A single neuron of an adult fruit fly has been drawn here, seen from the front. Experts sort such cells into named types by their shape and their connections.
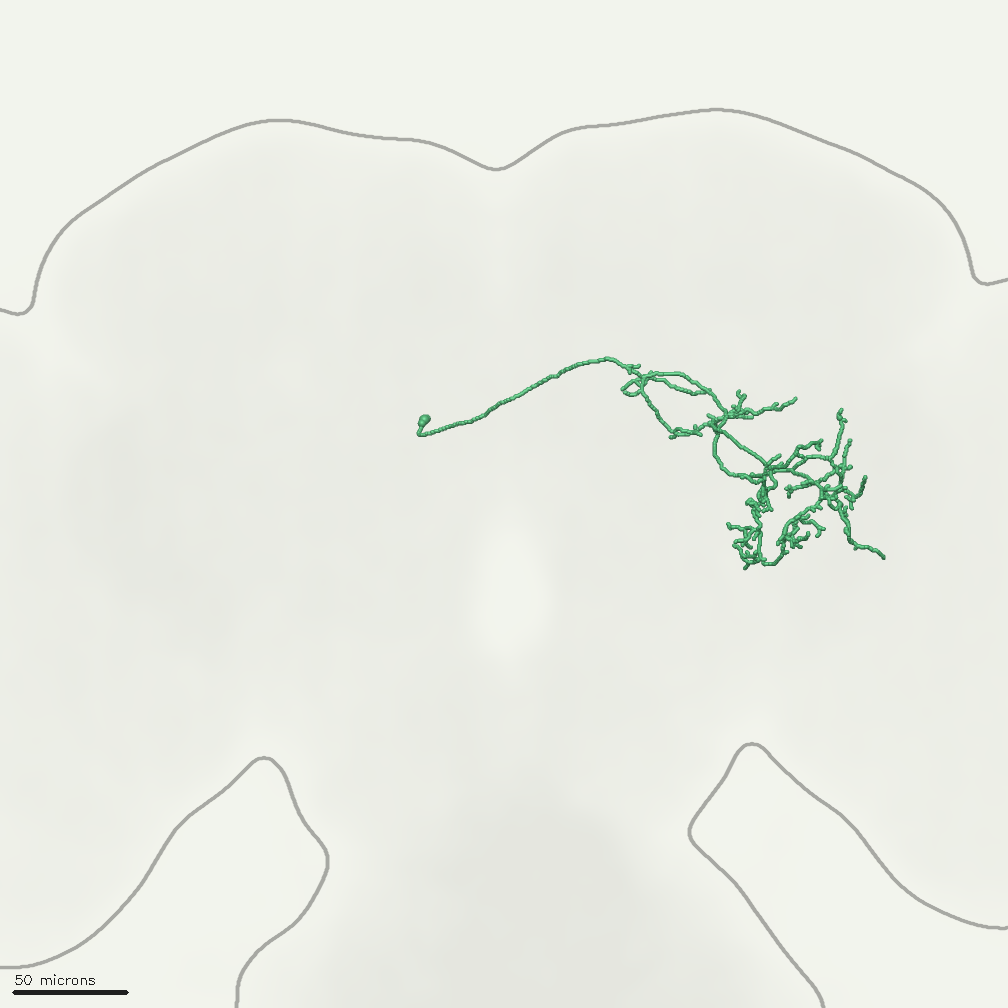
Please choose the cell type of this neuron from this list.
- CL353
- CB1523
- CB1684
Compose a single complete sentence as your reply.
This particular neuron has the cell type CB1684.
